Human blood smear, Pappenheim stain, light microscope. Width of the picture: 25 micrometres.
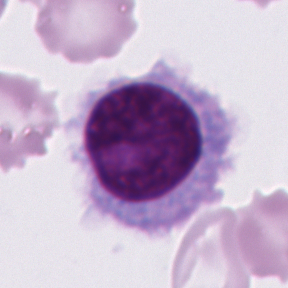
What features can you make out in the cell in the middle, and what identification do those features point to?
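Cytoplasmic rim wider below the nucleus than above it. Nuclear border smooth and sharply defined, without notches or folds. No distinct granules in the cytoplasm. No vacuoles seen. Hairy cell.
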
